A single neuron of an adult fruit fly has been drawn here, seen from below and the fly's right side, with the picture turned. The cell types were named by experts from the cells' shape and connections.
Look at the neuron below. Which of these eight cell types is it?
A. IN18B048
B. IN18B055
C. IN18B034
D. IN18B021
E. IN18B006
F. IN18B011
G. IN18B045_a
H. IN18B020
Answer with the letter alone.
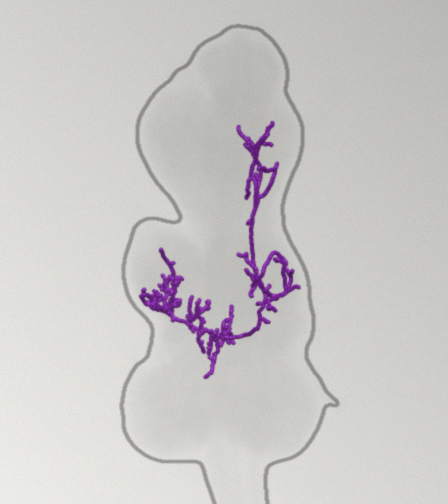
G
